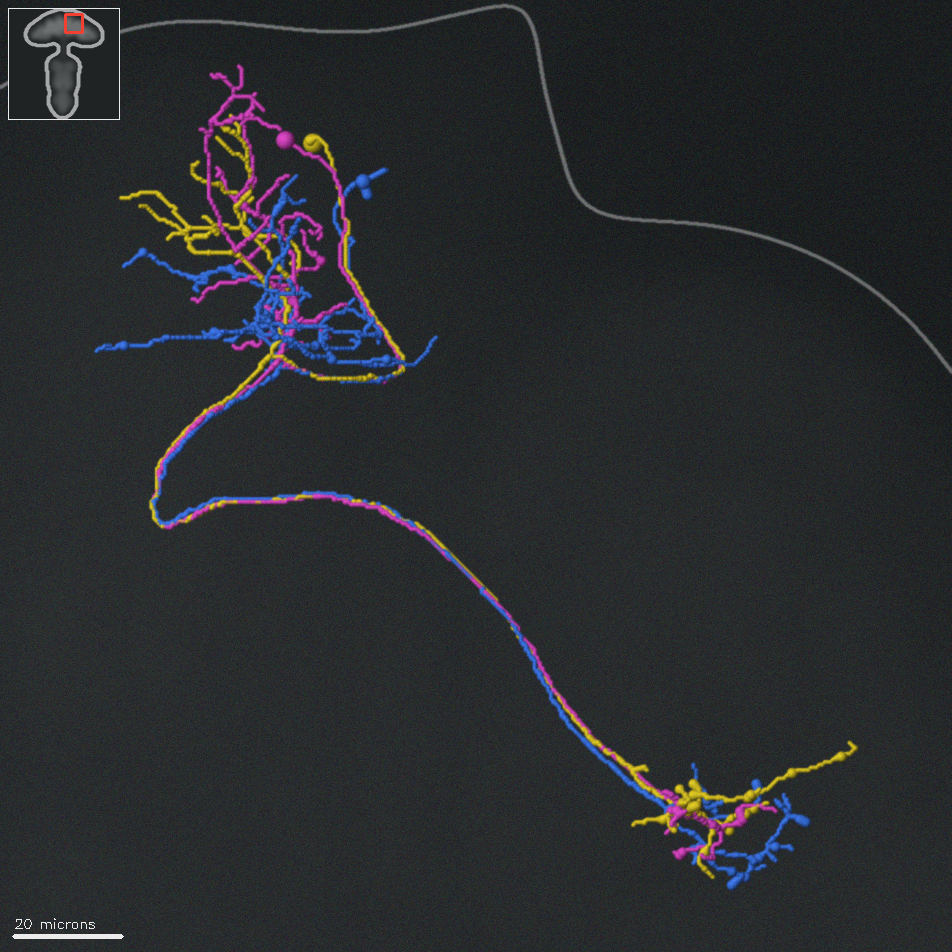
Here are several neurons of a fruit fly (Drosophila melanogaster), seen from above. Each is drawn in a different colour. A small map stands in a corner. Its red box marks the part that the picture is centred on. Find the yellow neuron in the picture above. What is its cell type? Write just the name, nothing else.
CB2703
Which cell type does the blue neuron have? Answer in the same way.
M_vPNml60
